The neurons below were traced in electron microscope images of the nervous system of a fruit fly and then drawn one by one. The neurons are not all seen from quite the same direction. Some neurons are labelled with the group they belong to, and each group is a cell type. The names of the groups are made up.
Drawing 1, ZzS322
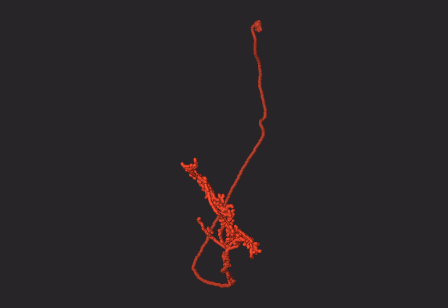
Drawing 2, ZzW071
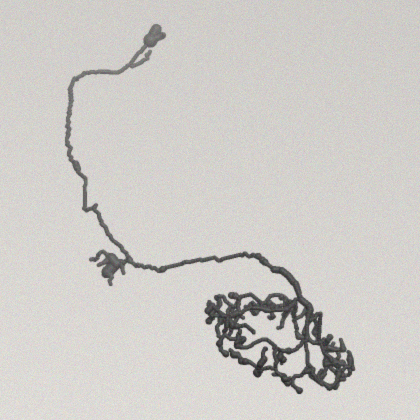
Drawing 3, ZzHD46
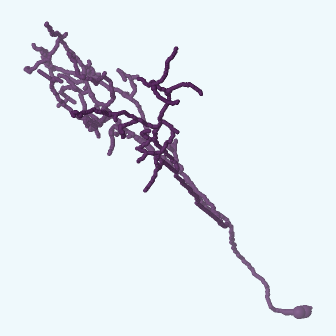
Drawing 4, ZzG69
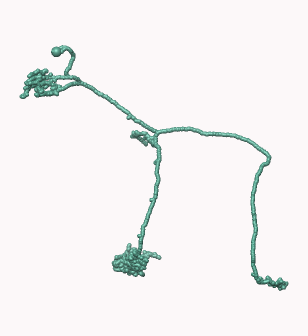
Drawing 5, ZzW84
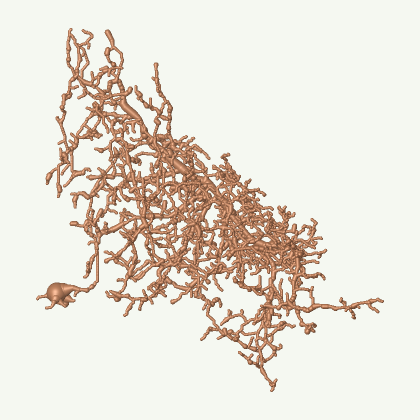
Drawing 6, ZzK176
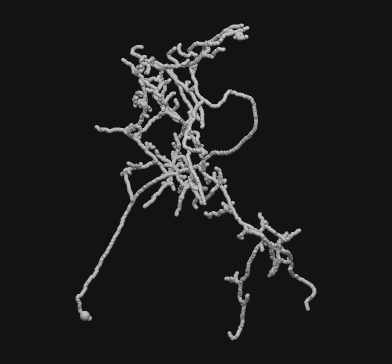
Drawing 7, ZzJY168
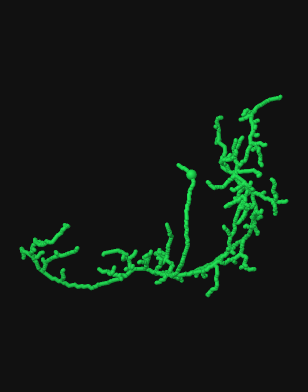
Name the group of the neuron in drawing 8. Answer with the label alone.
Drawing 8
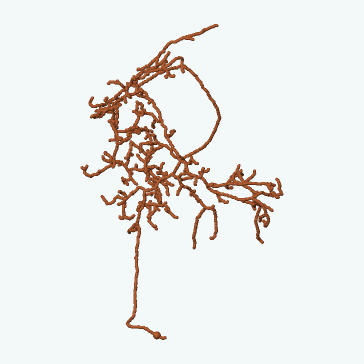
ZzK176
